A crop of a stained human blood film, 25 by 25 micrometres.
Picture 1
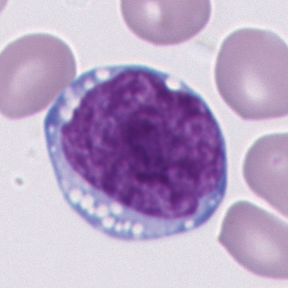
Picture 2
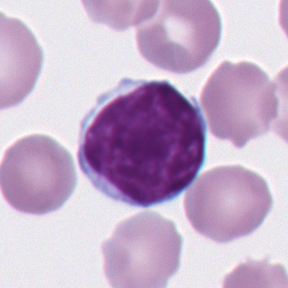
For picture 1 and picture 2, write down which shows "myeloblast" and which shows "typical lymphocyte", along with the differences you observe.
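The myeloblast is in picture 1, the typical lymphocyte in picture 2. The clearest difference lies in the nucleus: the myeloblast's is oval and about 15 by 12 micrometres, while the typical lymphocyte's is round and about 11 micrometres across.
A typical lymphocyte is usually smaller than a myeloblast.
In both cells the nucleus is bordered by only a narrow or thin rim of cytoplasm. Several small, round, clear vacuoles lie in the myeloblast's cytoplasm, most numerous along its lower edge. The typical lymphocyte's cytoplasm is pale blue.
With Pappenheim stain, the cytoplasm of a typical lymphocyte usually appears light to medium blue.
No purple granules are seen in the myeloblast, and the lymphocyte's cytoplasm shows no granules either. No nucleoli can be seen in the typical lymphocyte's nucleus.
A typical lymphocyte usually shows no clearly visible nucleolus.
The myeloblast's outline is smooth, with no projections from its surface. In both pictures red cells lie close without overlapping the cell: on the left, top and right of the myeloblast, and all around the lymphocyte.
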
